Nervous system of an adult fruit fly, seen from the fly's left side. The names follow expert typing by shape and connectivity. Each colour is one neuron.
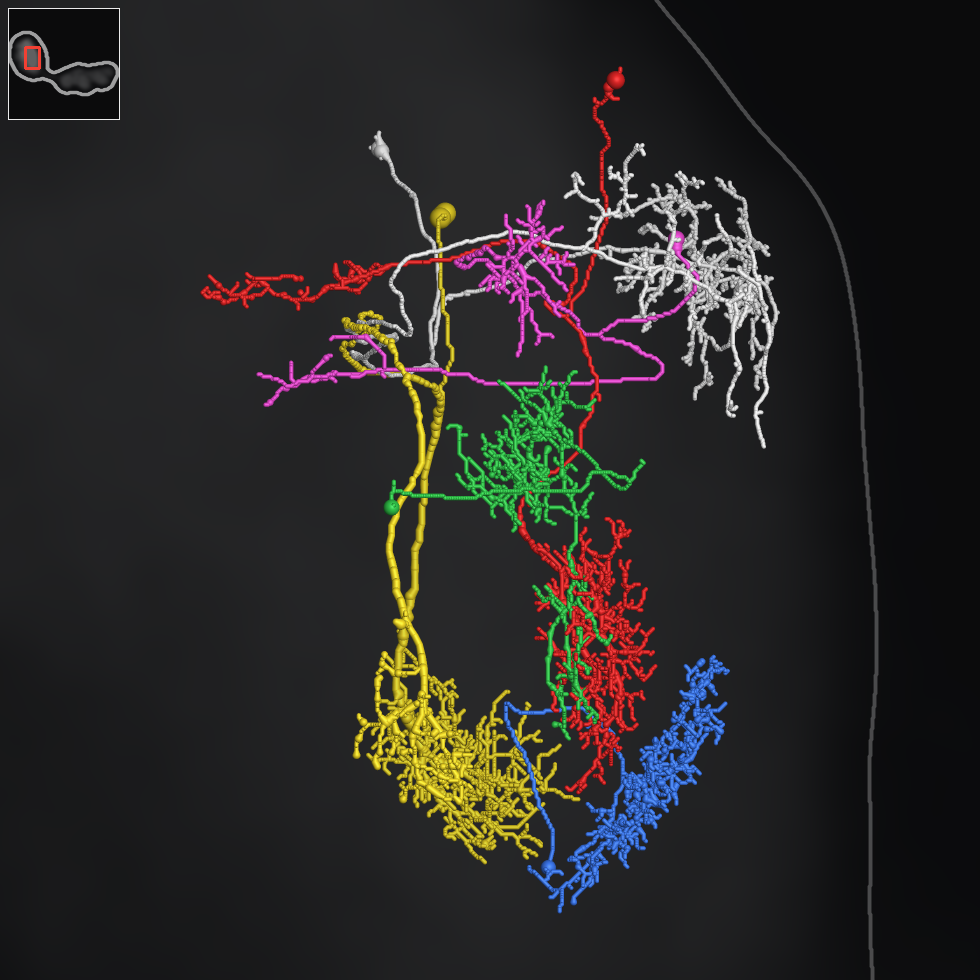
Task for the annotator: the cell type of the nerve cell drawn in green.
Tm24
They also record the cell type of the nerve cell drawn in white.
LC14b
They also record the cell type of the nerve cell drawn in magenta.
LC18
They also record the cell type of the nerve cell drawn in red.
LC11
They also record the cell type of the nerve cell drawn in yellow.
LC14a-1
